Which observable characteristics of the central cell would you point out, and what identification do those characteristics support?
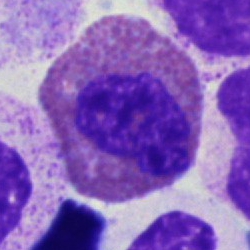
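First, the outline: roughly round, with a few sides gently flattened. Second, the nucleus: somewhat off-centre, toward the lower right. Third, the chromatin: dark purple, moderately clumped. Fourth, the cytoplasm: abundant, pinkish-lilac. The cell is an eosinophil.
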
